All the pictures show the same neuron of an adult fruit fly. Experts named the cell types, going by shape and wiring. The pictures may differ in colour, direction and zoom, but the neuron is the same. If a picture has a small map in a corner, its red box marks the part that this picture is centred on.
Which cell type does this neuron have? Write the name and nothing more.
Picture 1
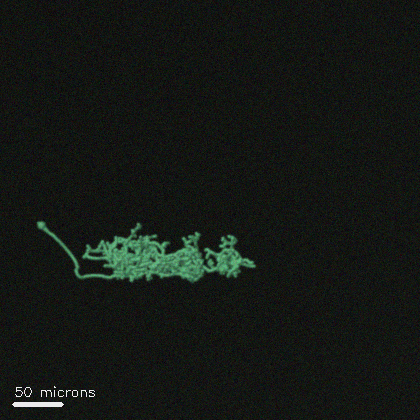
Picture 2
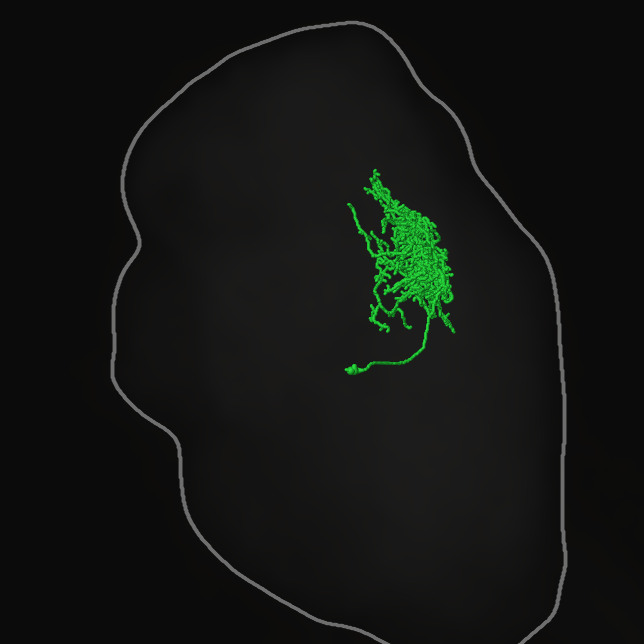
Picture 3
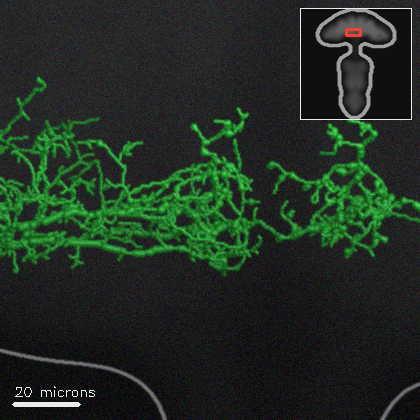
IB120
